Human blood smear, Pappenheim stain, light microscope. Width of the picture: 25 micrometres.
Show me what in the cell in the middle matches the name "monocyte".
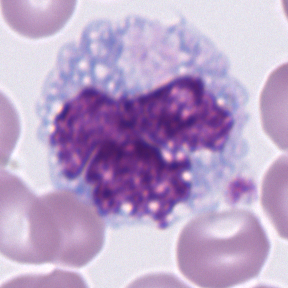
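You're looking at a monocyte, the cell in the middle. Its outline is irregular, with a ragged, uneven border. The nucleus is folded irregularly into broad lobes. There's plenty of cytoplasm, pale grey-blue, and most of it sits above the nucleus.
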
